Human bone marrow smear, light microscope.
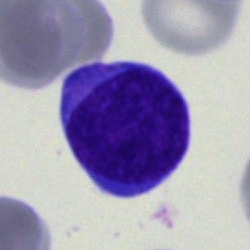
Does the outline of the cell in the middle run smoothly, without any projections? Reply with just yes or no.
Yes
